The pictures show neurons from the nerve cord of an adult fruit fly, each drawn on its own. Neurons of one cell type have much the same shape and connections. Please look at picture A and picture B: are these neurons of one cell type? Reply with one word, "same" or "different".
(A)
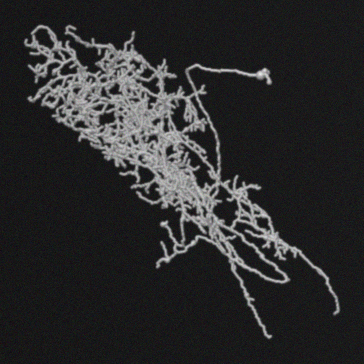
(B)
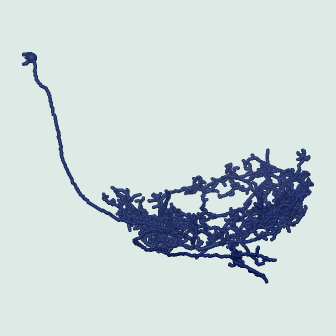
different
